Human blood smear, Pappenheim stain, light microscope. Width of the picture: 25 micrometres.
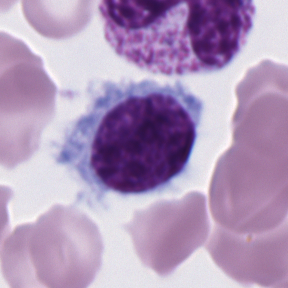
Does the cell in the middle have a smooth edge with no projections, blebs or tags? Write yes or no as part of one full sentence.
No, the outline of this cell is ragged or frayed, or it has projections, blebs or tags.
